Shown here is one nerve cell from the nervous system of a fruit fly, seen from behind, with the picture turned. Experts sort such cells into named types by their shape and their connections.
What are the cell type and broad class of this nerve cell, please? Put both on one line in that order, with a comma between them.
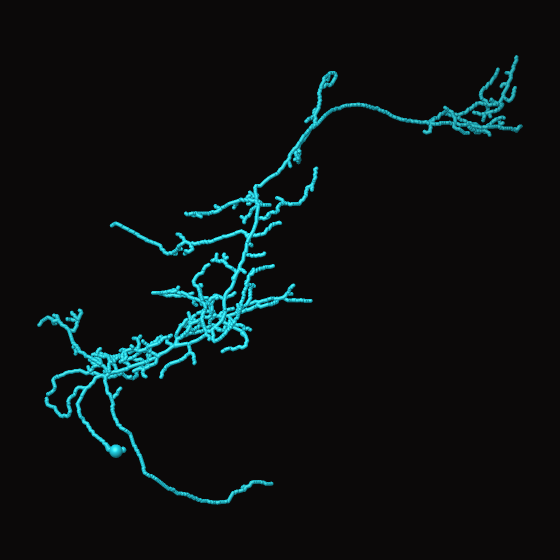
aMe23, central-brain intrinsic neuron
